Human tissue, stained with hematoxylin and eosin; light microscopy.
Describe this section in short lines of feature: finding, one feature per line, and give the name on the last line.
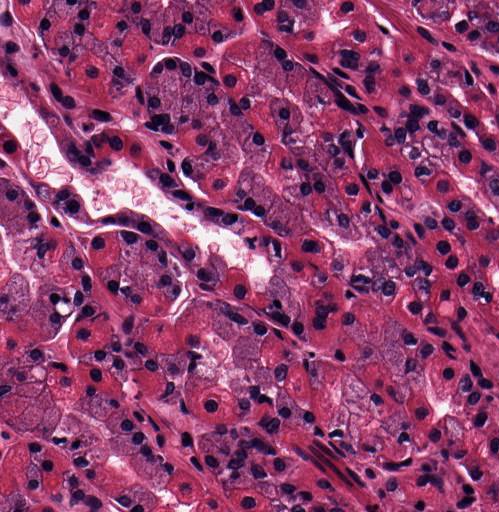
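Epithelium: closely packed glandular cells in cords and tubules, filling the field
Stroma: very little; thin strands with elongated dark spindle-shaped nuclei, running diagonally from upper left towards lower right
Large cells: rounded, bright pink cytoplasm, single central round nucleus, consistent with parietal cells, scattered throughout
Fat cells: none anywhere in the field
Name: stomach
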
